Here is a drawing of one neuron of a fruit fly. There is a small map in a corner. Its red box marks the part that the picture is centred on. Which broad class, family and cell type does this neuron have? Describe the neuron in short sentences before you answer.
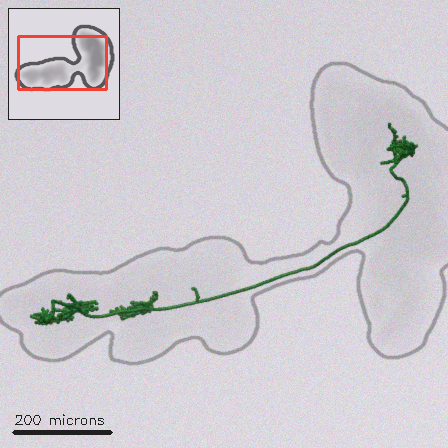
It reaches both the brain and the nerve cord, passing through the neck. The cell body can be seen at the lower left of the picture. From left to right in the picture it spans about 800 microns. This is an ascending neuron. The family is hemilineage 09B. It is of cell type AN09B012.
